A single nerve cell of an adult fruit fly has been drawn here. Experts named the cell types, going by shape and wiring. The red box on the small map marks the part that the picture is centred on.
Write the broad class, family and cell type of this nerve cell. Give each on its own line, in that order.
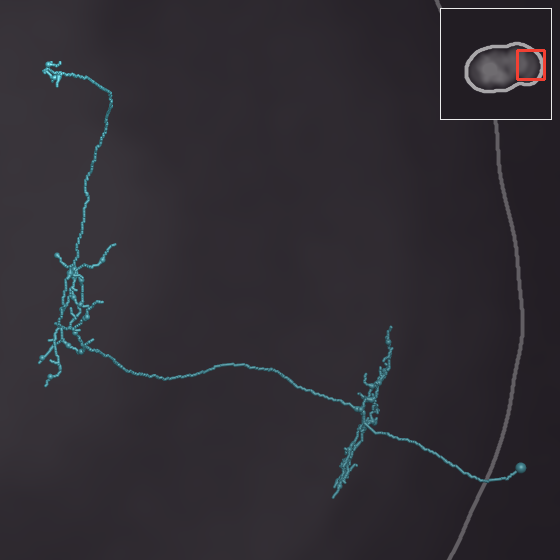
visual projection neuron
MeTu
MeTu4c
